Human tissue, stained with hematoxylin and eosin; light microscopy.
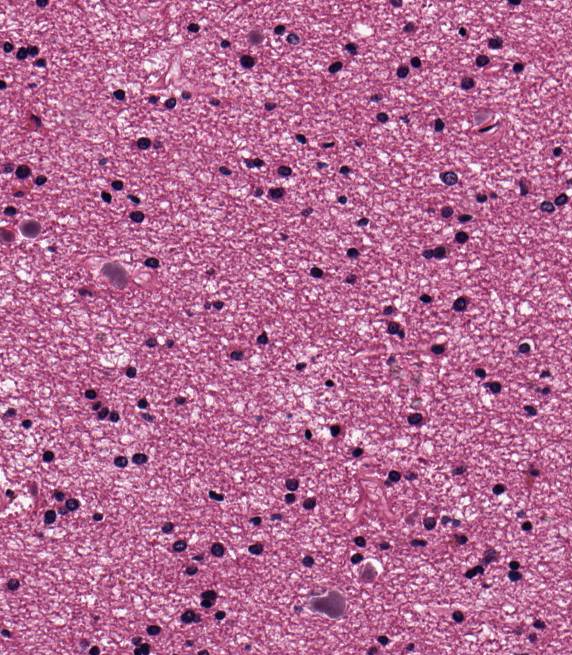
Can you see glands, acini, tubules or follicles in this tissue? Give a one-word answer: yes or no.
No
